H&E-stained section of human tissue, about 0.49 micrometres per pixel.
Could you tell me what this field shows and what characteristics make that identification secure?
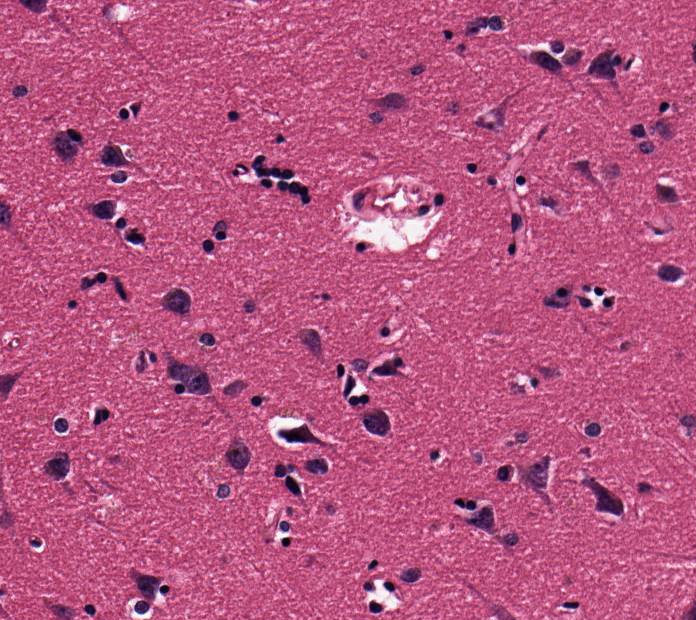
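In this field the tissue is cerebral cortex. Pink, finely granular neuropil holds cells scattered singly, without epithelium or glands, and angular, triangular purple neurons lie throughout, several tapering into a single process.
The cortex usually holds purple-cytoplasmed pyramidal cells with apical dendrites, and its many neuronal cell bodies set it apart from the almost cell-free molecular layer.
Just left of and above the centre, about half a dozen small dark round nuclei lie in a short row.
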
